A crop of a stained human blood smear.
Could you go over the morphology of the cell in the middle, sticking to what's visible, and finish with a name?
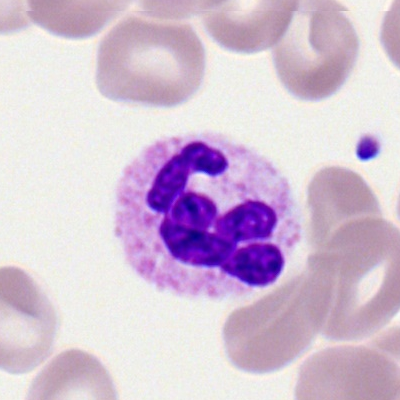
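First, the outline of the cell is round and smooth. Second, the nucleus is divided into several separate lobes. Third, small pinkish granules are scattered evenly through the cytoplasm. Fourth, the cytoplasm contains no vacuoles. The cell is a segmented neutrophil.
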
